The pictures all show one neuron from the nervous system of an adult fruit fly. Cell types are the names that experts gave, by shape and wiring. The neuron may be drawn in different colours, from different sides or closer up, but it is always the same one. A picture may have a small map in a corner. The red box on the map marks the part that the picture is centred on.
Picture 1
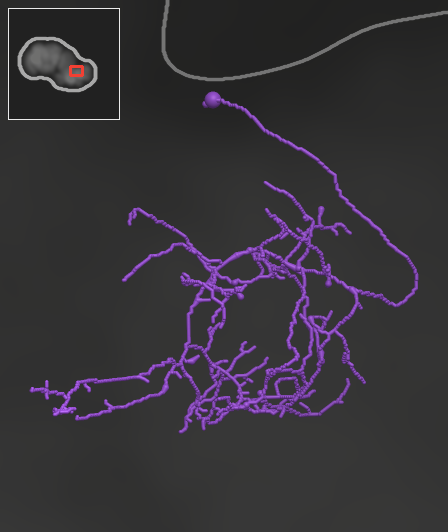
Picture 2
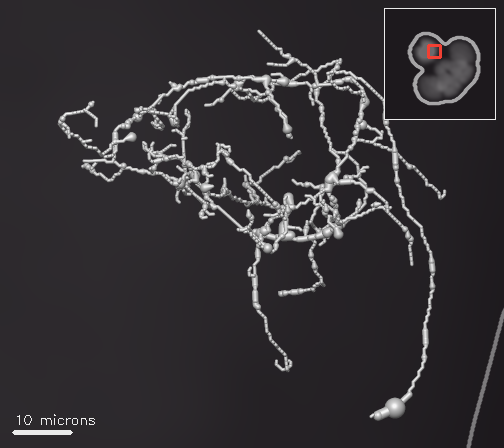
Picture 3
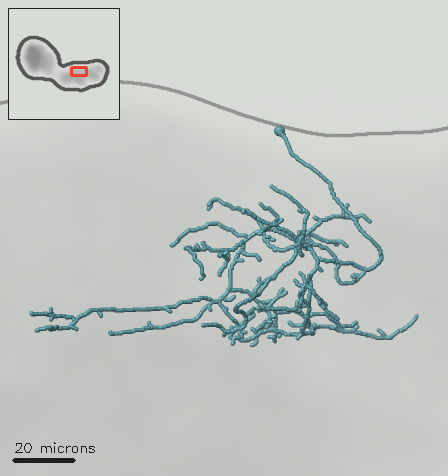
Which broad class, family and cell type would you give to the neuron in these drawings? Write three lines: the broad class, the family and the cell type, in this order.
nerve-cord intrinsic neuron
hemilineage 11B
IN11B018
